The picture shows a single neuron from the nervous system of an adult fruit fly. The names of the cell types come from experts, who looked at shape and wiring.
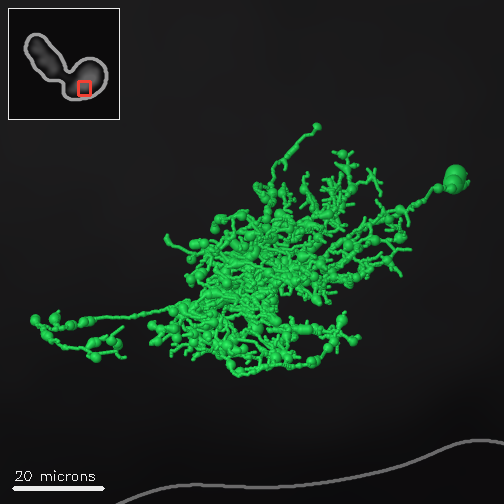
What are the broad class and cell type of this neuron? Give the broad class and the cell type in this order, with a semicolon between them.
central-brain intrinsic neuron; GNG061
